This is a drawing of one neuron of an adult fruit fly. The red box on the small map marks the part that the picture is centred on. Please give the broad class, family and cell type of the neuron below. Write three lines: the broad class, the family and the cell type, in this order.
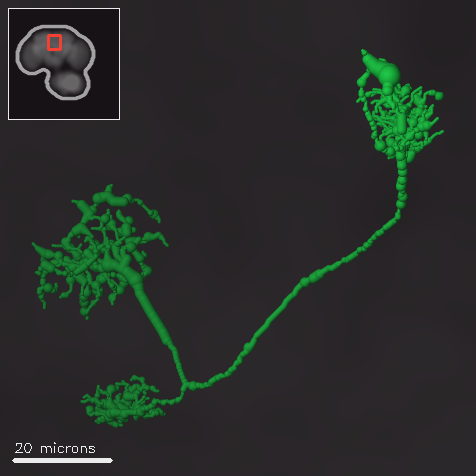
central-brain intrinsic neuron
class CX
PEN_a(PEN1)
